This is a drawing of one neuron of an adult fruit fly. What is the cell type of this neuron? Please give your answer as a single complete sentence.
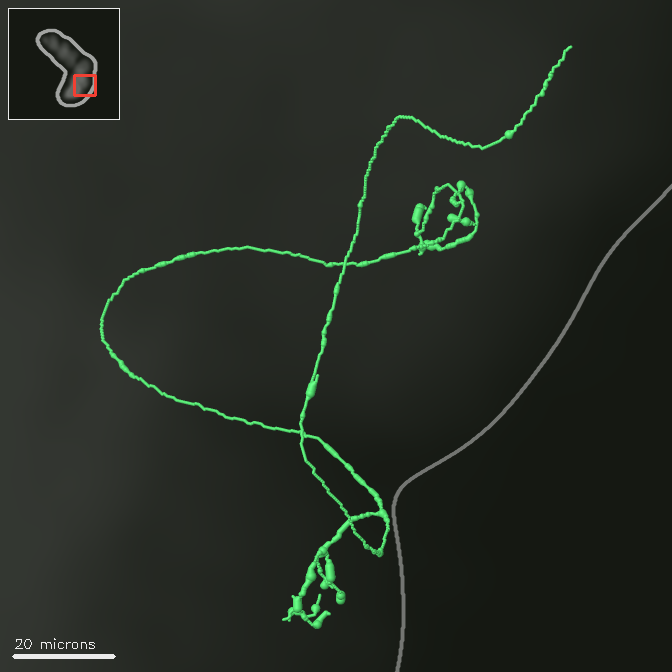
It is as ORN_VC2 that this neuron is typed.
